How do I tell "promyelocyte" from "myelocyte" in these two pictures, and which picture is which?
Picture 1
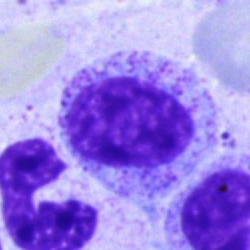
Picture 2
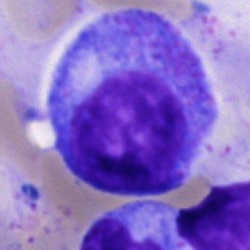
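Answer: the myelocyte is shown in picture 1 and the promyelocyte in picture 2. In the myelocyte, the chromatin is mottled, with darker clumps between paler patches. Its cytoplasm is pale blue and contains no vacuoles.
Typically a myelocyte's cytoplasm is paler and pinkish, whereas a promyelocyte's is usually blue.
The promyelocyte has a roughly round outline with a smooth edge. A pale clear area lies in its cytoplasm above and to the left of the nucleus. Just below the promyelocyte, at the bottom of the picture, lies another nucleated cell.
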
